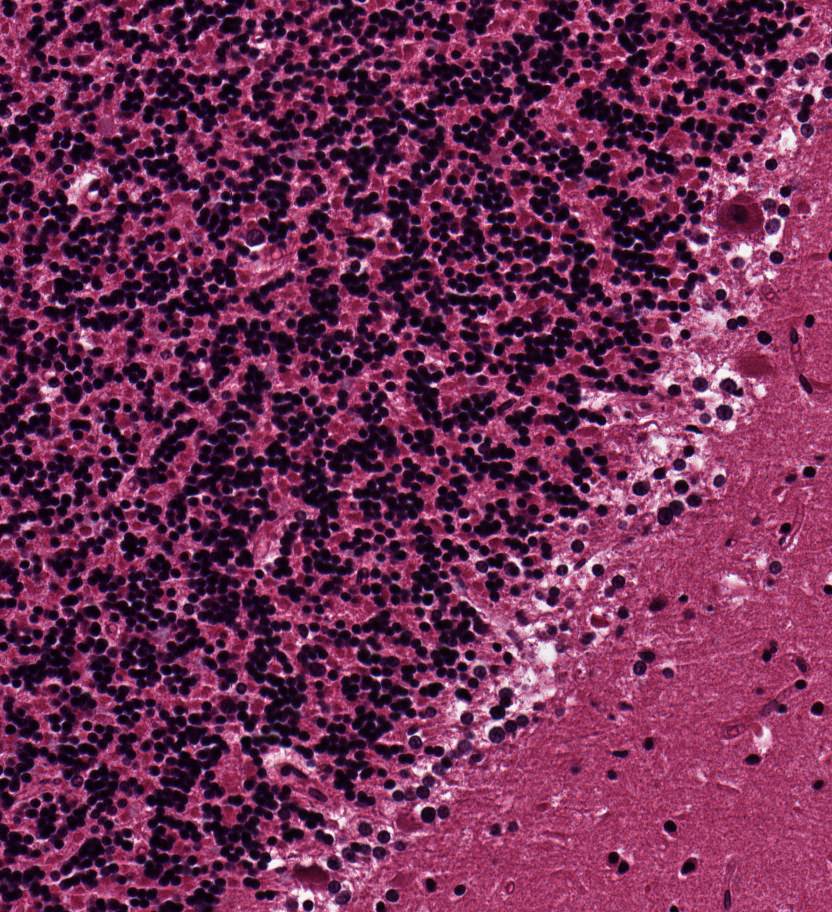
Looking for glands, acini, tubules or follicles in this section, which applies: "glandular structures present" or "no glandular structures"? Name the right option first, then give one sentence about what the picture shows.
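No glandular structures. No epithelium or glands are present anywhere in the field.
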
